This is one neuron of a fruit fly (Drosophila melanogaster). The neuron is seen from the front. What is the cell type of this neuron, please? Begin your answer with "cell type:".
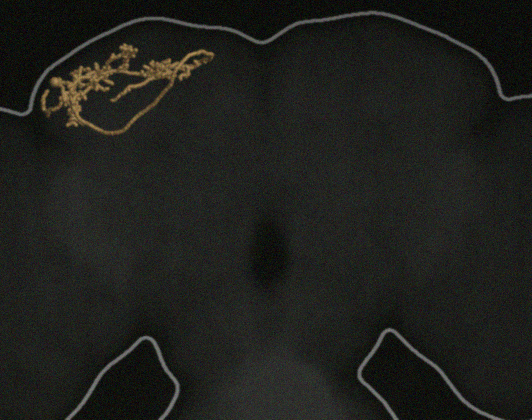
cell type: LHAD1b5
